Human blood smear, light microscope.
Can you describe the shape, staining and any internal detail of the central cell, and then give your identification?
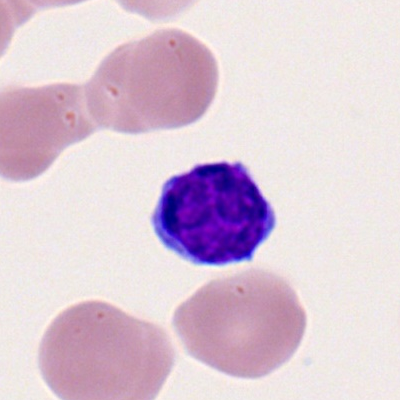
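Slightly irregular and faintly angular, the outline of this cell is not smoothly round. The nucleus fills almost the whole cell, leaving only a very thin rim of cytoplasm. Its chromatin is dense, dark purple and coarsely clumped. No granules are visible in the cytoplasm. It is a lymphocyte.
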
